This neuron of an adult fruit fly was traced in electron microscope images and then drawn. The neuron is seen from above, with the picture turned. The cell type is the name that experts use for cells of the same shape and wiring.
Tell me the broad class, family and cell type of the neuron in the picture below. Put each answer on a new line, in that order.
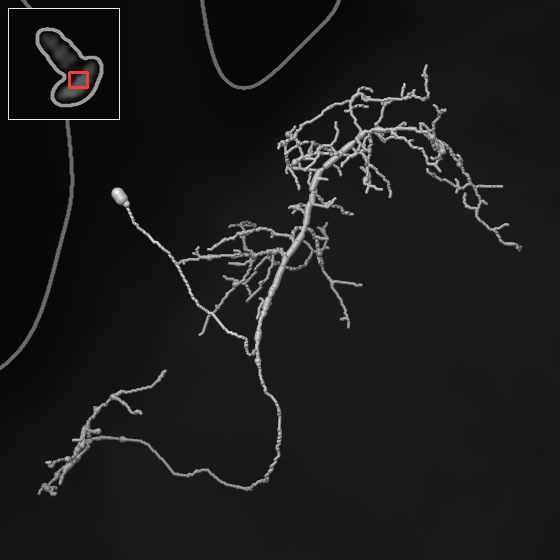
central-brain intrinsic neuron
hemilineage DM6_central1
PS252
